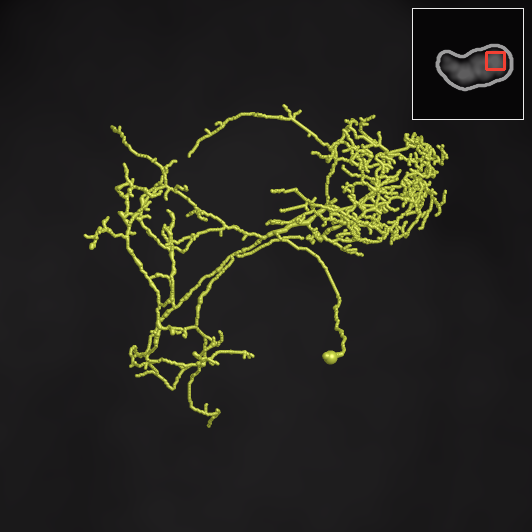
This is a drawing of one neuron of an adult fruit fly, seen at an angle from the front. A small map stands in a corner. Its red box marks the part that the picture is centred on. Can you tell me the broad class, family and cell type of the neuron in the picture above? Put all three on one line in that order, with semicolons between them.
central-brain intrinsic neuron; hemilineage AOTUv4_dorsal; AOTU030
